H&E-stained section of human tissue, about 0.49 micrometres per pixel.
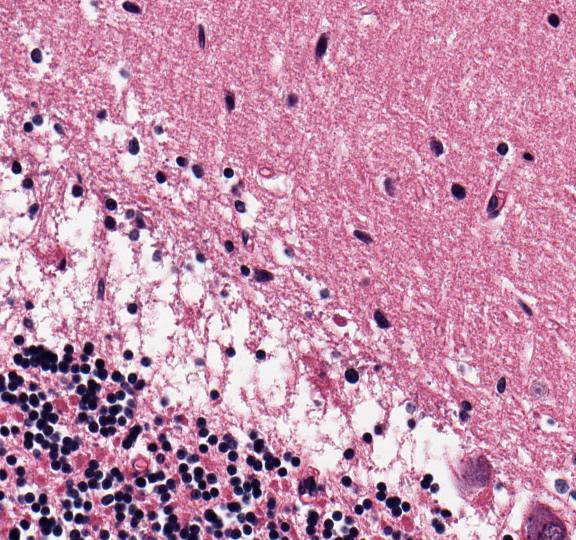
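Cerebellum, haematoxylin and eosin stain. Upper right: a pale pink, finely fibrillar layer with only sparse, widely scattered nuclei. Lower left: a dense layer of small, round, dark-staining nuclei, closely crowded, with scant visible cytoplasm. Separating them, a pale vacuolated band with many clear spaces runs from the left edge toward the lower right.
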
